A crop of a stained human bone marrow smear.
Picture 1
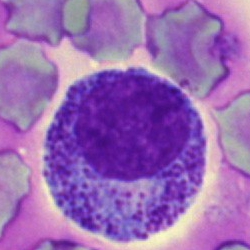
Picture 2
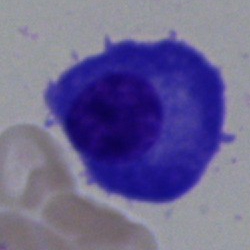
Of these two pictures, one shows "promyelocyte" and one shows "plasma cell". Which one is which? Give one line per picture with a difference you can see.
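In picture 1 we see a promyelocyte: Numerous coarse dark purple granules fill the cytoplasm.
In picture 2 we see a plasma cell: No granules are visible in the cytoplasm.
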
